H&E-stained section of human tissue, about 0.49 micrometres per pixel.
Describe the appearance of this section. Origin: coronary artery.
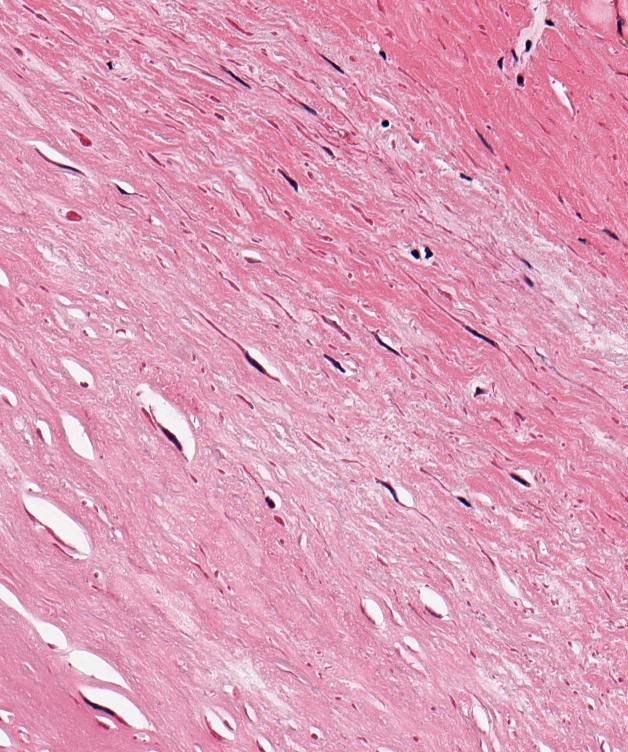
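Sparsely cellular, dense, eosinophilic fibrous tissue fills the whole field, without epithelium anywhere. Its collagen fibres form a wavy, parallel stream running diagonally from upper left toward lower right. Scattered nuclei lie among them, most thin, dark and spindle-shaped, aligned along the fibres.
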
